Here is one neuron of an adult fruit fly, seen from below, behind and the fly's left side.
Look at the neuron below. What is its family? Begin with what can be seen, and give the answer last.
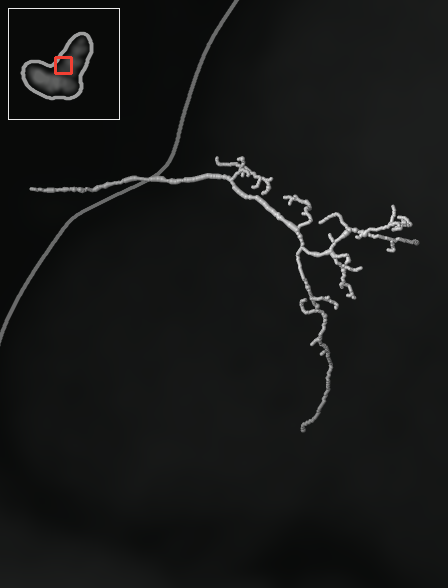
No cell body is drawn. In this view it is wider than it is tall. This is a sensory neuron entering the nerve cord. Its family is called class mechanosensory tactile.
